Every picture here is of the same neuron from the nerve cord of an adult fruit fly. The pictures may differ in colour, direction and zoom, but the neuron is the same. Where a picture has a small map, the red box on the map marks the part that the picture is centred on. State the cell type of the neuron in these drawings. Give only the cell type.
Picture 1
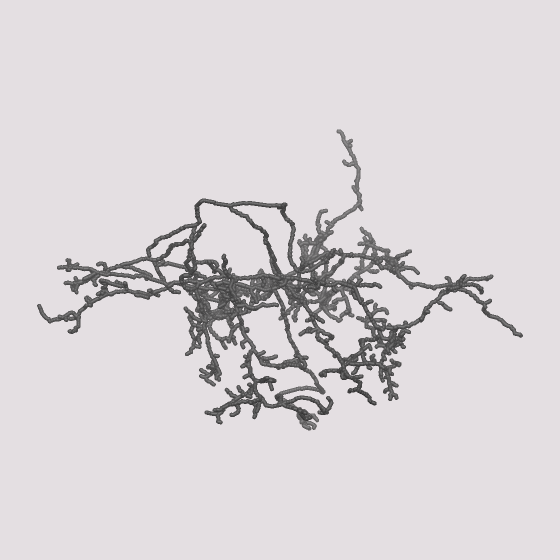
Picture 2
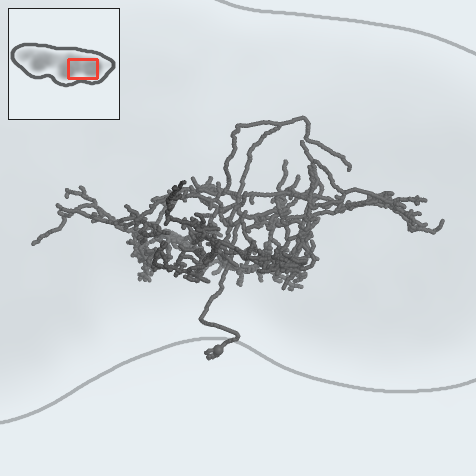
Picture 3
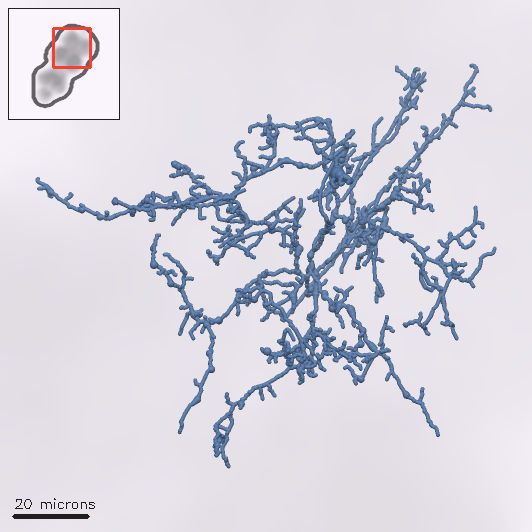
IN00A037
